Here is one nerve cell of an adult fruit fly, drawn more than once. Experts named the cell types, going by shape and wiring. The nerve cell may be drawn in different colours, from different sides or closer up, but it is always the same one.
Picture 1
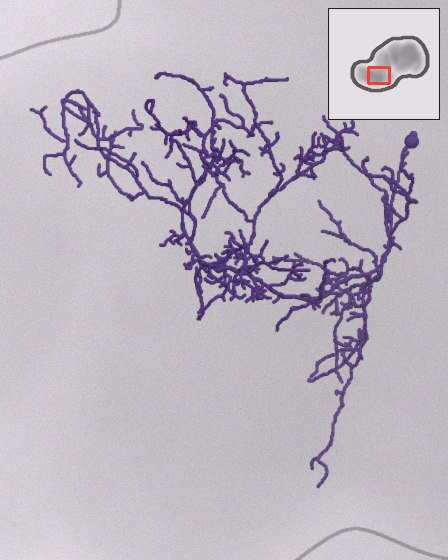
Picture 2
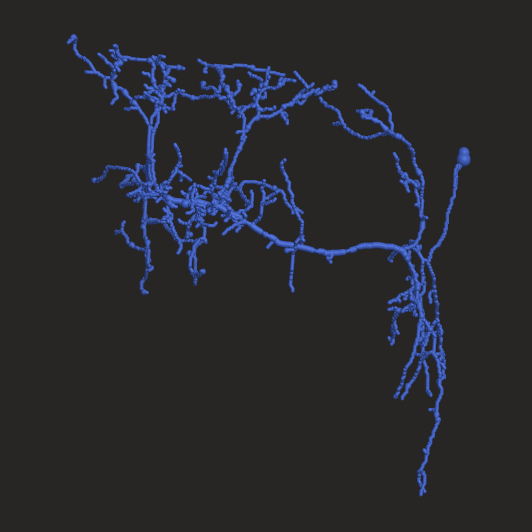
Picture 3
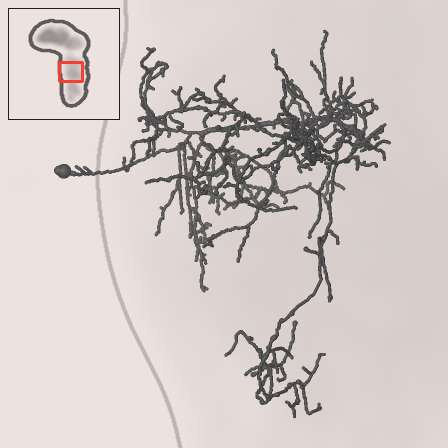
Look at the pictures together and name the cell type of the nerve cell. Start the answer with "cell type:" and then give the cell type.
cell type: IN18B034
